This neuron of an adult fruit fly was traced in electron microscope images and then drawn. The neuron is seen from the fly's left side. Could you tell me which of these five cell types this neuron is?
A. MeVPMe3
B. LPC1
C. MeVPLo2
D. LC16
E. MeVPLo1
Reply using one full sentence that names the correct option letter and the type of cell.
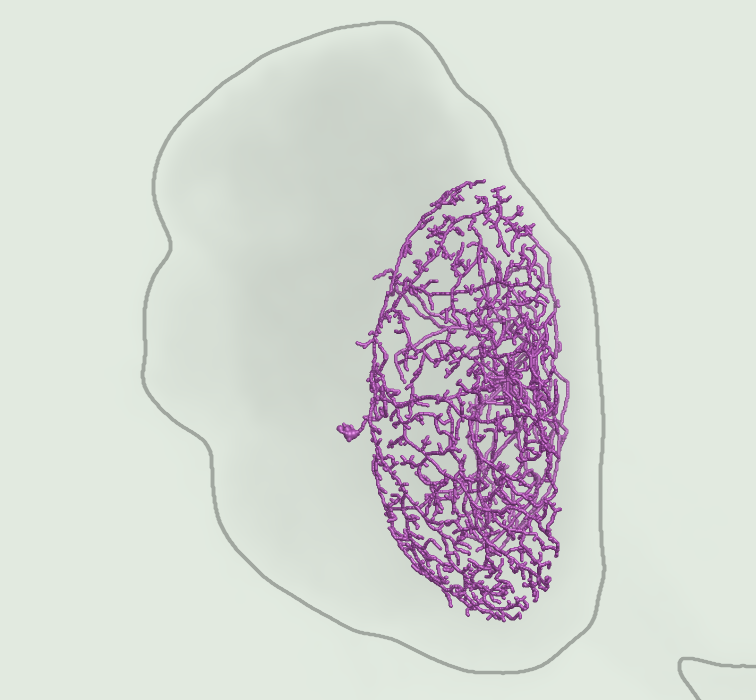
Option E, namely MeVPLo1, is the cell type of the neuron.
